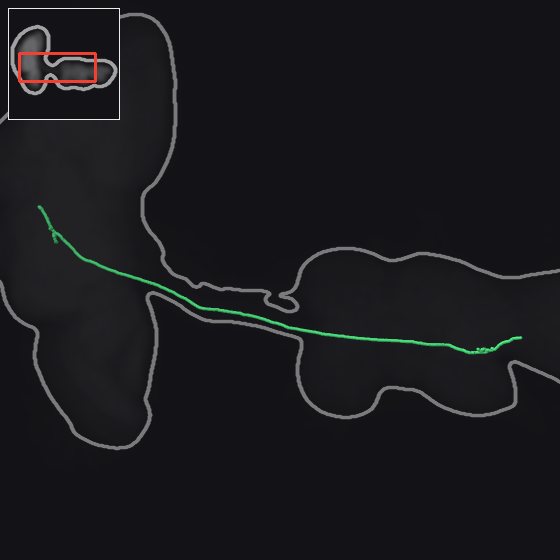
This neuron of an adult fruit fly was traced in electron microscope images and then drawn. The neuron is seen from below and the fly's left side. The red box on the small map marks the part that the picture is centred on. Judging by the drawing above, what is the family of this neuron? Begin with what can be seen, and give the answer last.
It runs through the neck, between the brain and the nerve cord. No cell body is drawn. Its broad class is sensory neuron ascending to the brain. Its family is called class gustatory.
